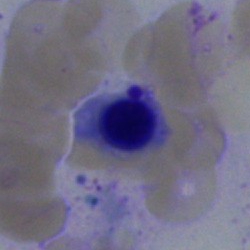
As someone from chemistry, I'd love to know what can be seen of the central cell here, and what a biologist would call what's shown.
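Looking at the central cell, the chromatin is uniformly dense and very dark, and I can make out no internal pattern in it. A small round dark body sits at the top edge of the nucleus. The cytoplasm reaches farther on the left of the nucleus than on the right, and I find no granules in it. This is an erythroblast.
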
